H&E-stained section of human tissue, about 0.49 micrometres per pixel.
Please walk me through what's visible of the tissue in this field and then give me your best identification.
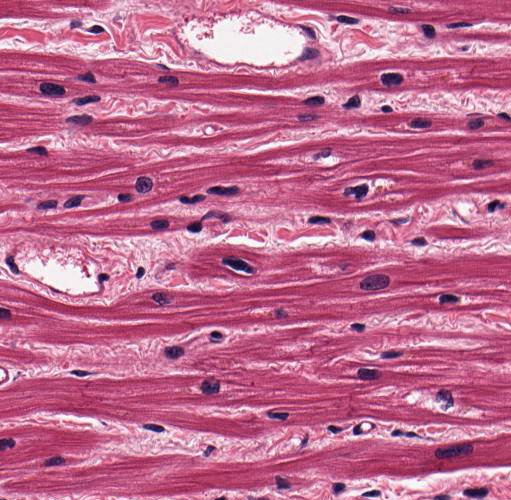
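You've got long muscle fibres running roughly horizontally right across the field, with strongly eosinophilic, deep pink cytoplasm. Some of them branch and merge with their neighbours instead of running as fully separate strands. Nuclei are scattered singly throughout, no crowded clusters. It's atrial appendage of the heart.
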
